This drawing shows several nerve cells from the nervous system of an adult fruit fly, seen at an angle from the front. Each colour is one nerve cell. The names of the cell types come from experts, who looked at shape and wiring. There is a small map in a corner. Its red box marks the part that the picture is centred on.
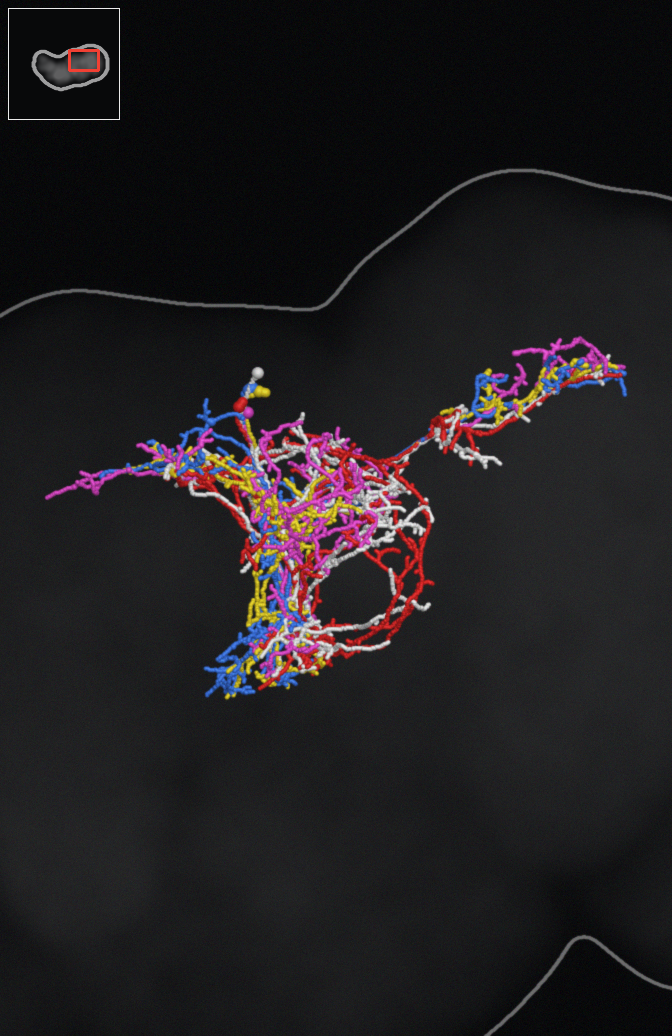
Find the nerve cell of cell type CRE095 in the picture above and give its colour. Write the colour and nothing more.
yellow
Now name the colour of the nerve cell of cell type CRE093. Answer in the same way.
blue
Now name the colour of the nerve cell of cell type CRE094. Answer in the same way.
white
